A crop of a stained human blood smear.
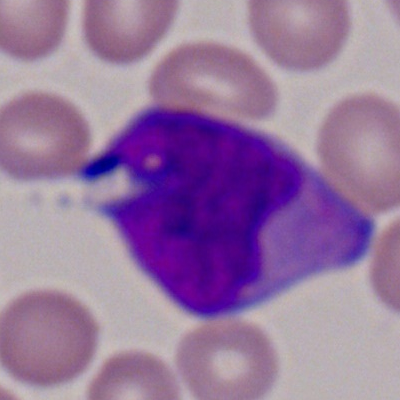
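Myeloblast, the central cell of a stained human blood smear under the light microscope. The cell outline is irregular and angular, drawn out to a point on the right side. The nucleus occupies most of the cell and sits toward the left. Pale blue-lilac cytoplasm forms a broad area chiefly on the right side and contains no distinct granules.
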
